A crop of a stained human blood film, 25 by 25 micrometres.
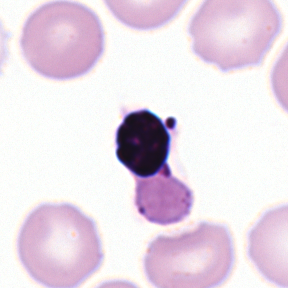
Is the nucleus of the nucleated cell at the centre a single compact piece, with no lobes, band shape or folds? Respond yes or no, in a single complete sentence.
Yes, its nucleus forms a single compact mass of round, oval or kidney shape.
